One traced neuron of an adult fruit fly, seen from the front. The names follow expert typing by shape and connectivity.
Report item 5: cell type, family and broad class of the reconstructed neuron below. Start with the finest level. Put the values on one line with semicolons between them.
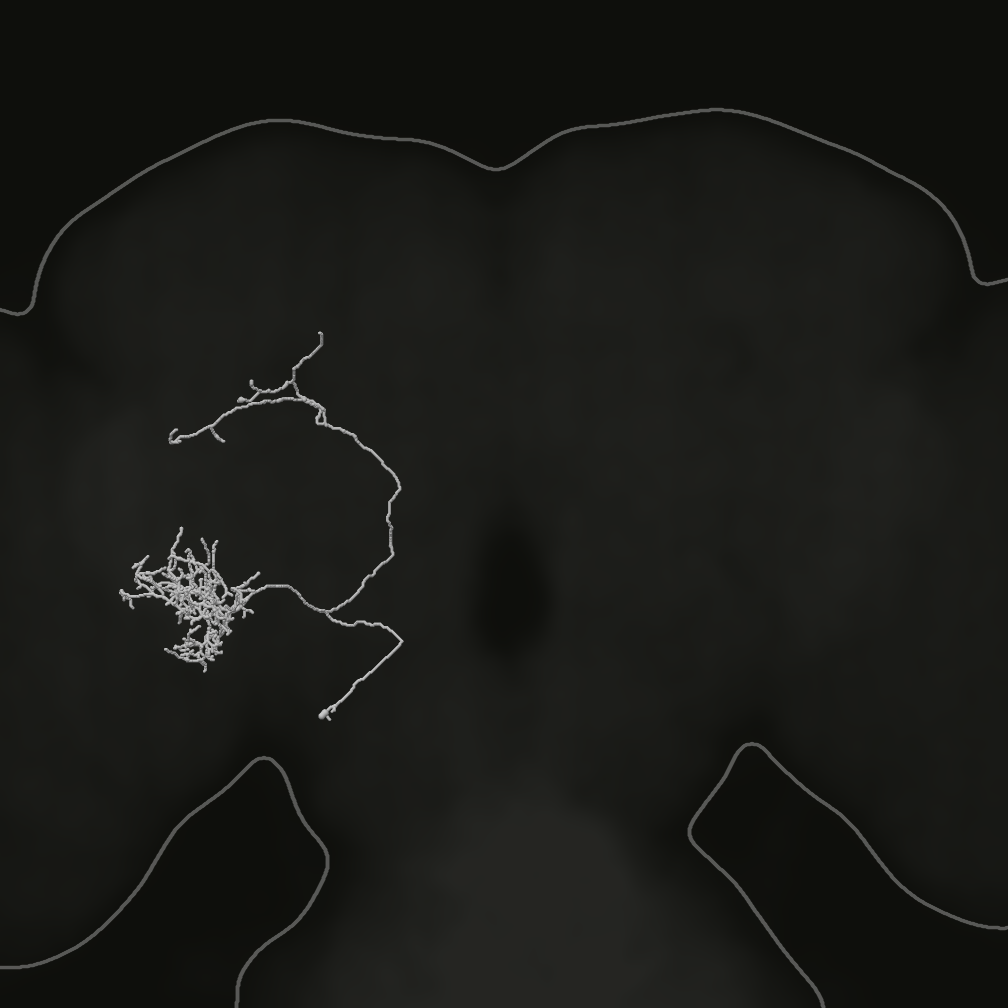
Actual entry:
AVLP455; hemilineage LALv1_ventral; central-brain intrinsic neuron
